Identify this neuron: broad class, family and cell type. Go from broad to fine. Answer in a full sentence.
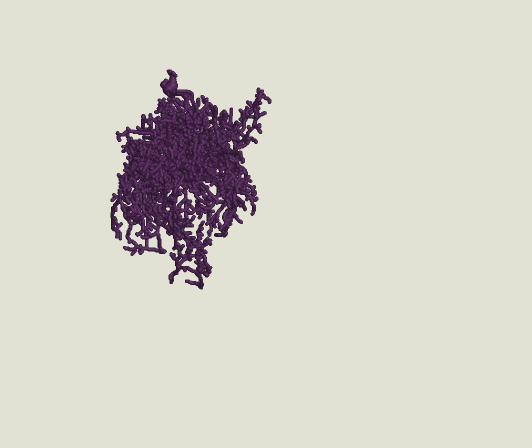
A nerve-cord intrinsic neuron of hemilineage 19A, type IN19A008.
